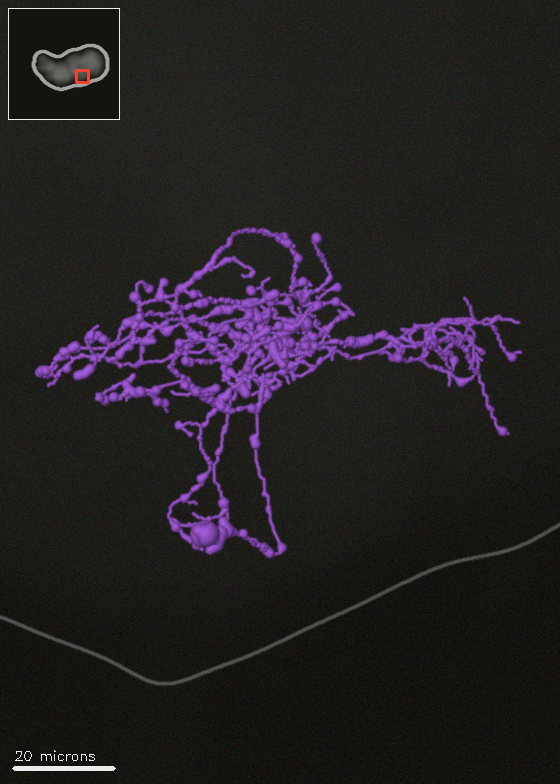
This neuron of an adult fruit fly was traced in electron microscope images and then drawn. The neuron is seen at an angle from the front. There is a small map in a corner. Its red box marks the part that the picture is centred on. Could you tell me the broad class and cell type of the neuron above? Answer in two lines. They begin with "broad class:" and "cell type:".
broad class: central-brain intrinsic neuron
cell type: GNG229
